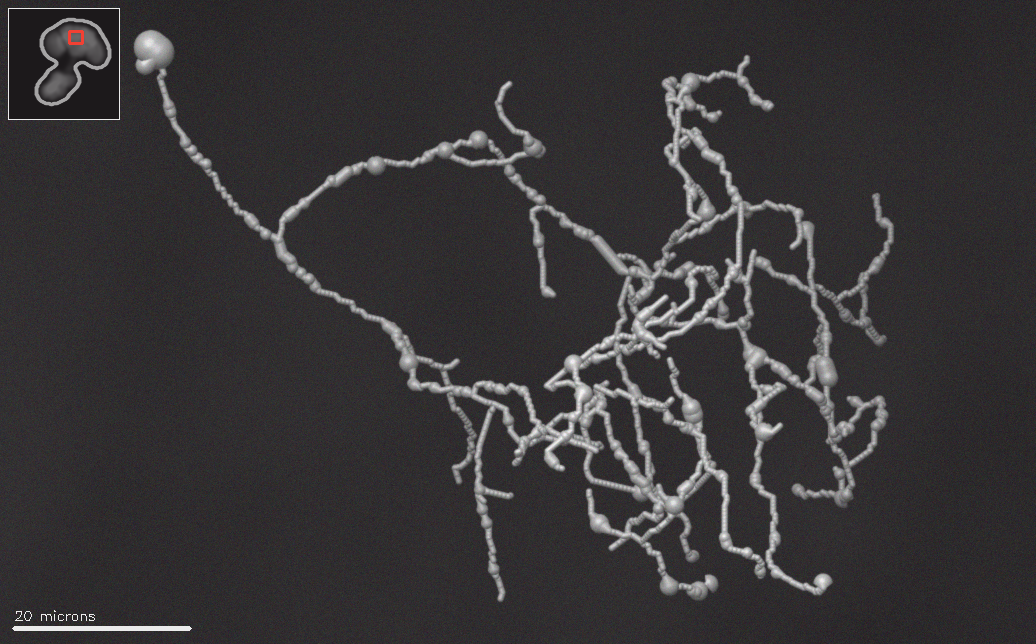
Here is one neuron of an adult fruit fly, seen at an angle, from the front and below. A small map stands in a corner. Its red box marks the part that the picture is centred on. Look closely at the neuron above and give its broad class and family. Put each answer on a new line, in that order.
central-brain intrinsic neuron
hemilineage ALl1_dorsal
